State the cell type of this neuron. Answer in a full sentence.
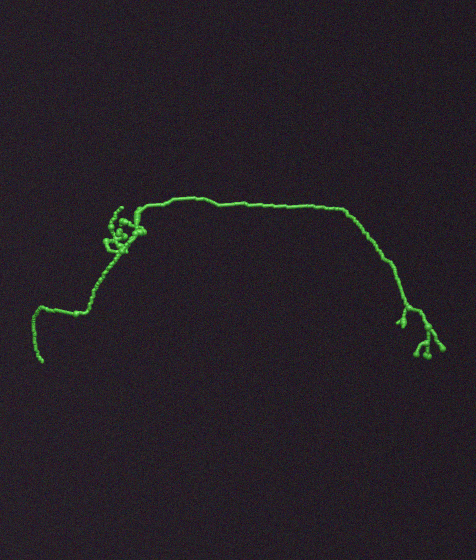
The cell type is ORN_DA4m.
